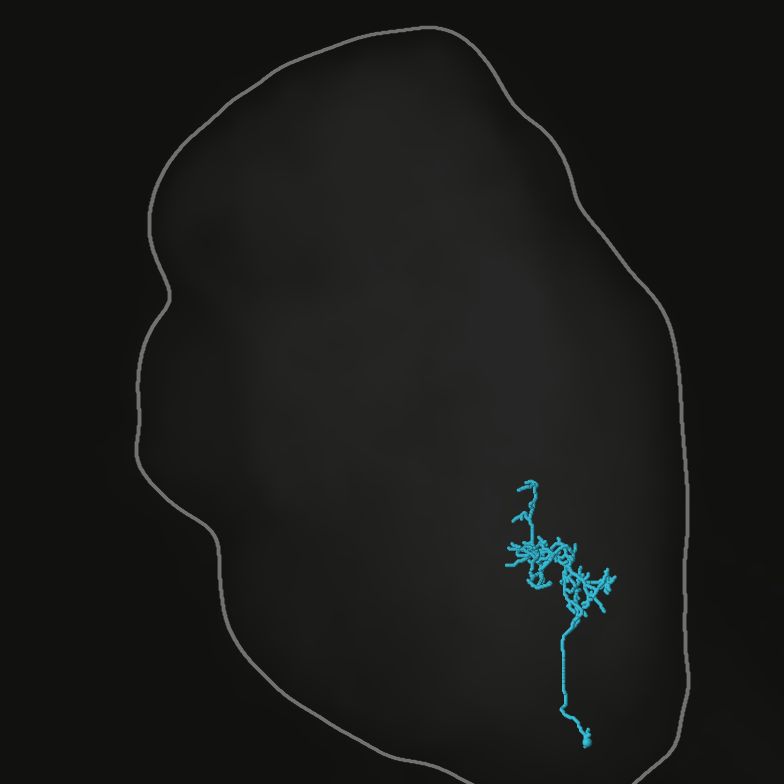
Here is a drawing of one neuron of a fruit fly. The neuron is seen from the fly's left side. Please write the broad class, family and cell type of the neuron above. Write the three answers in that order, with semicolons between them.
central-brain intrinsic neuron; hemilineage LB3; CB2944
